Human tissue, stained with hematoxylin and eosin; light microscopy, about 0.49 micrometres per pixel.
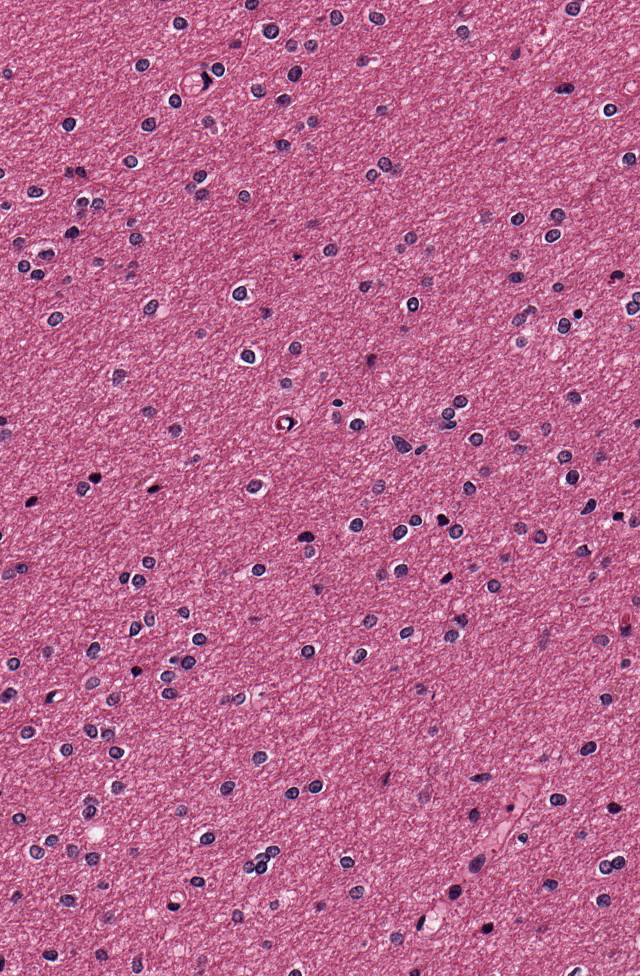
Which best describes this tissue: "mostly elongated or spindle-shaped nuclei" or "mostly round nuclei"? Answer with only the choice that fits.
Mostly round nuclei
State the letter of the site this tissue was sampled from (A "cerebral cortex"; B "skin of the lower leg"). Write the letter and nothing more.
A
